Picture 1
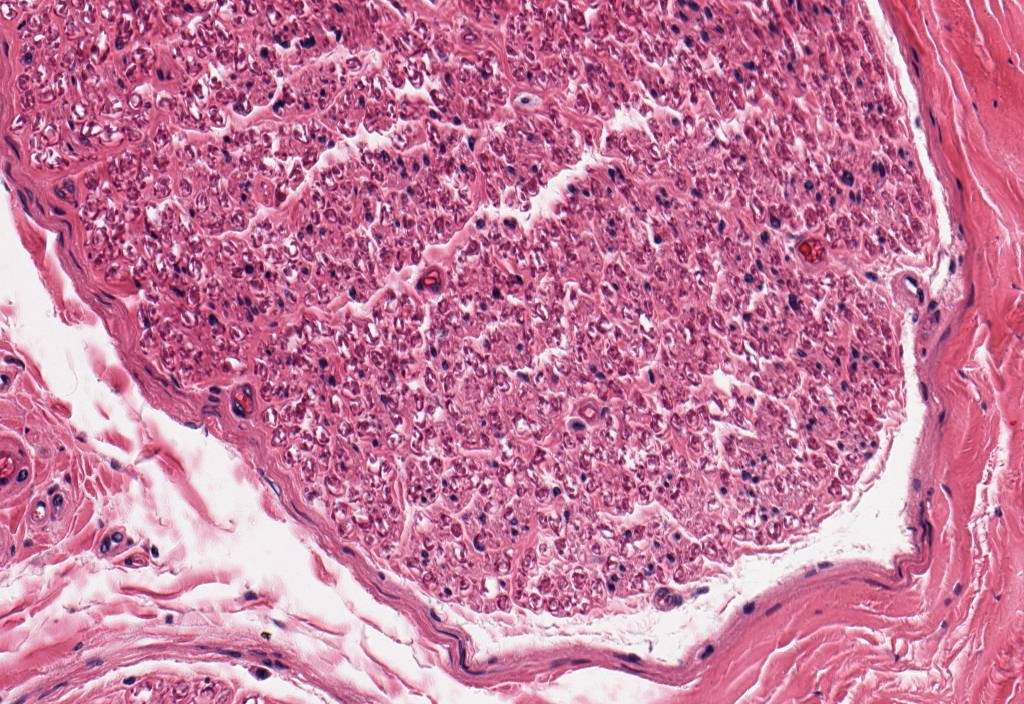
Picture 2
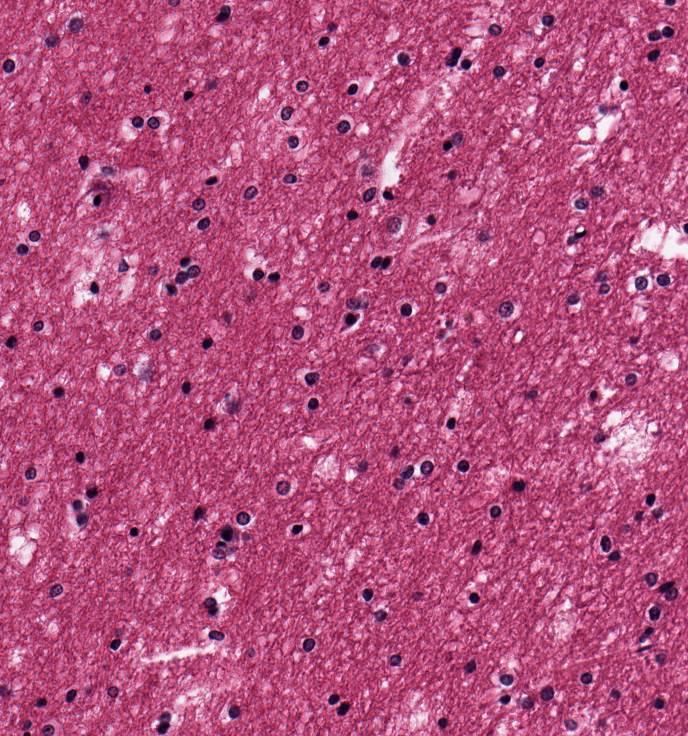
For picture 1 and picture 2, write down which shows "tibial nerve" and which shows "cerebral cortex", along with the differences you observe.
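Two tissues here: tibial nerve in picture 1, cerebral cortex in picture 2. First, layout: in the tibial nerve a single large rounded fascicle fills most of the upper and central field, whereas the cerebral cortex is a uniform pink, finely fibrillary background with no organized units. Second, contents: the fascicle is packed with myelinated nerve fibres cut in cross section, small round profiles each with a central axon, while the cortex has scattered nuclei spread fairly evenly, singly or in small pairs and clusters. Third, nuclei: those in the nerve are small, dark and oval, lying singly among the fibres, while most in the cortex are small, round and darkly stained, many ringed by a clear halo rather than visible pink cytoplasm. Last, the edge: a thin perineurium of flattened cells with elongated dark nuclei wraps the fascicle.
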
